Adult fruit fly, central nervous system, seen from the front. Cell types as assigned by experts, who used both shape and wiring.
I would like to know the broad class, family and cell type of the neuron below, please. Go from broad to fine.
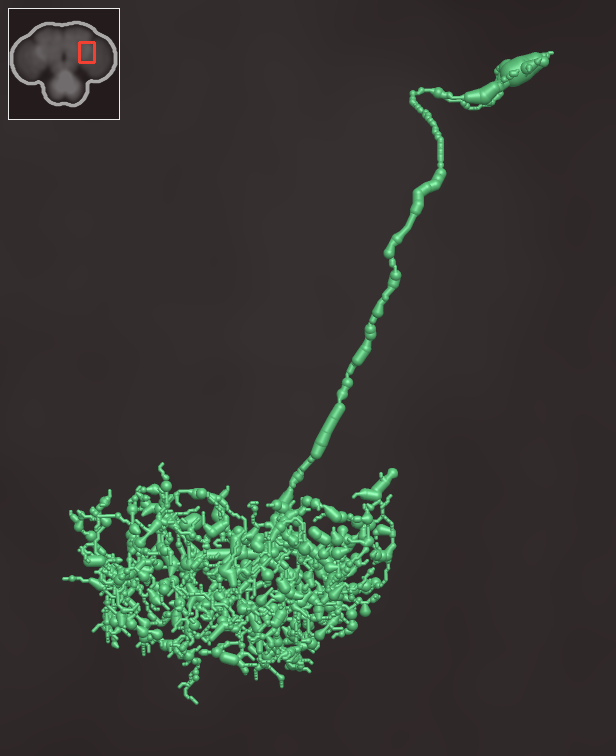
central-brain intrinsic neuron; hemilineage VLPl4_anterior; AVLP419_a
